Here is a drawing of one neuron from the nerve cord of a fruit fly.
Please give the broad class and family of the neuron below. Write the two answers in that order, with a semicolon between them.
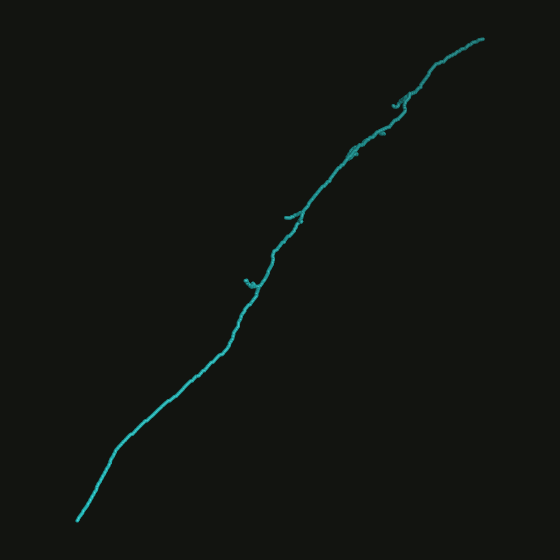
descending neuron; hemilineage LB6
